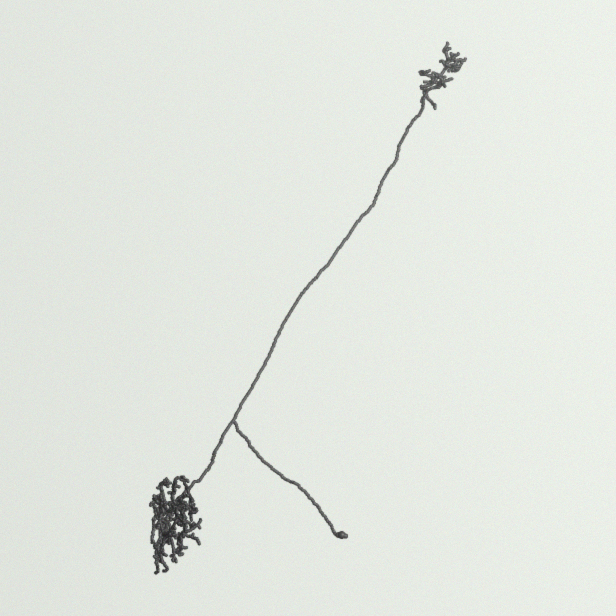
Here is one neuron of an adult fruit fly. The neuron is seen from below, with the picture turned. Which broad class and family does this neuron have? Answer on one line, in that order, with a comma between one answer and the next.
central-brain intrinsic neuron, hemilineage VLPa2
